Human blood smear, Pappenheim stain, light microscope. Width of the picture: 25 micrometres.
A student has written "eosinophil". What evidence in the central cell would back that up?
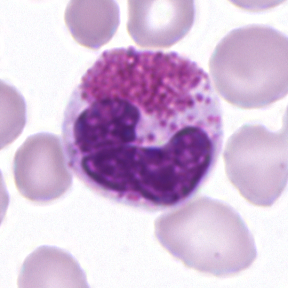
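For an eosinophil, the granules in this cell fit well: the cytoplasm holds many coarse, round granules.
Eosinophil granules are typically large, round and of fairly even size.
The granules are reddish-pink and are packed most densely in the upper half of the cell.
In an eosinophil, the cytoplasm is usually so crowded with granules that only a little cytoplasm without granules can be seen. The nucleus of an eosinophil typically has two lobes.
Here the nucleus is a curved, lobed mass lying in the lower half of the cell. The cell measures about 15 micrometres across.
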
